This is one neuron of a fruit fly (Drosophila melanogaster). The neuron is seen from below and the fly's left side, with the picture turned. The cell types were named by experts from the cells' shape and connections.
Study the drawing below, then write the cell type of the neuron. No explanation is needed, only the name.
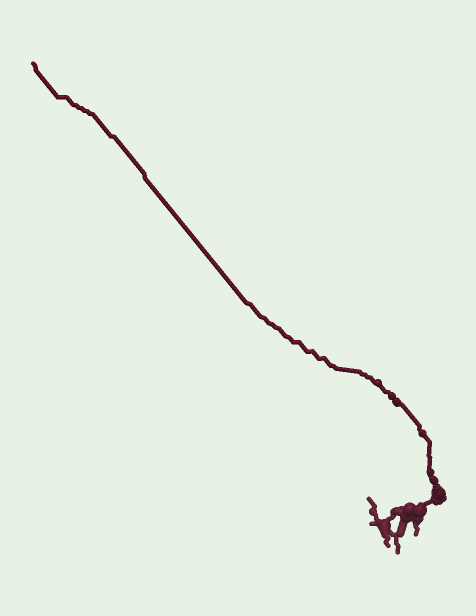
SNta29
